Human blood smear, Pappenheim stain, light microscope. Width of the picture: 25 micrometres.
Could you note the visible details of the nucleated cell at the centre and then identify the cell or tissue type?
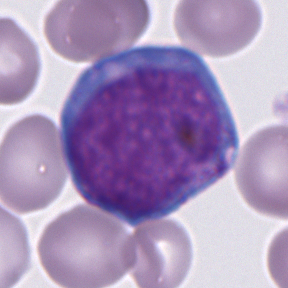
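First, size: the cell is about 16 micrometres across, and its nucleus about 14 by 12 micrometres. Second, the cytoplasm is deep blue and forms only a thin rim around the nucleus, widest along the top of the cell. Third, the chromatin is finely granular and evenly spread across the nucleus, without coarse dark clumps. Fourth, a small dark spot lies in the nucleus to the right of its centre. The cell is a myeloblast.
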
